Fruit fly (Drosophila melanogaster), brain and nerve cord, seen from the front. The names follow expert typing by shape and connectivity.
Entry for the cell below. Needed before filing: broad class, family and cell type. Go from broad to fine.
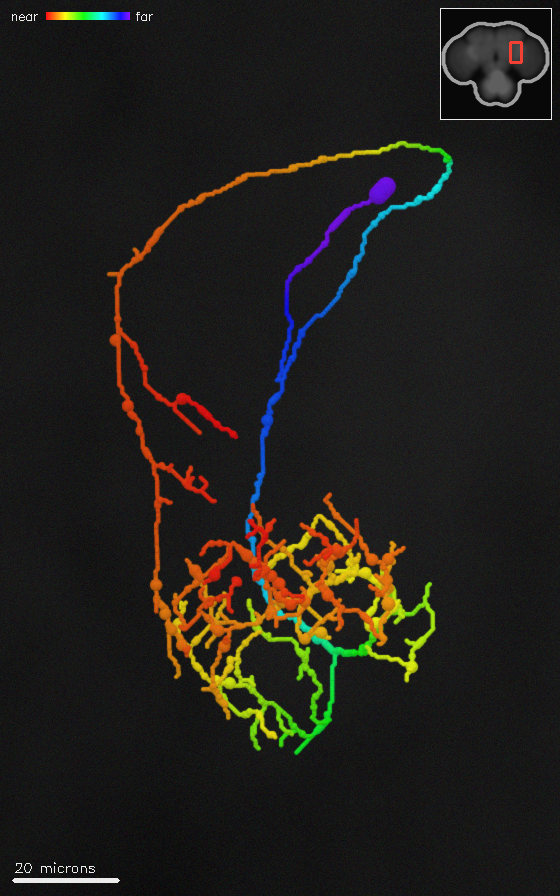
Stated: central-brain intrinsic neuron; hemilineage VPNp&v1_posterior; CB1447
